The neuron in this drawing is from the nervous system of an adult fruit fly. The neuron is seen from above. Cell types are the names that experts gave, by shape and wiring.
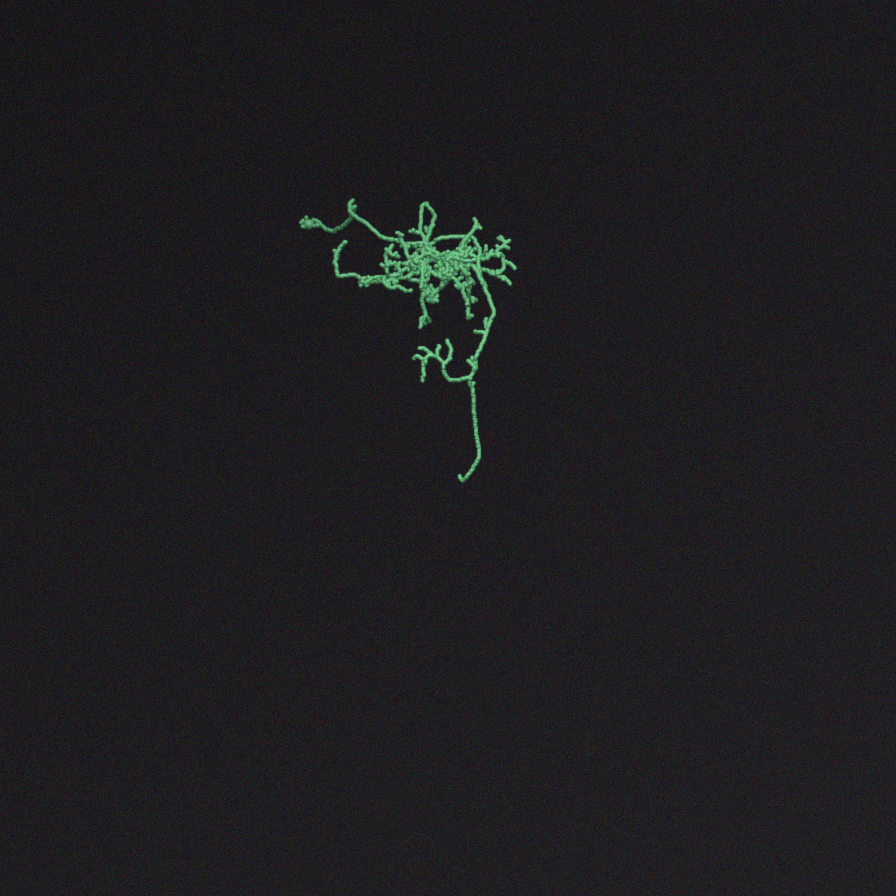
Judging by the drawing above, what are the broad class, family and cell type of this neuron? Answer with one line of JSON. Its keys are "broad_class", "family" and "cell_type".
{"broad_class": "nerve-cord intrinsic neuron", "family": "hemilineage 06A", "cell_type": "IN06A039"}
